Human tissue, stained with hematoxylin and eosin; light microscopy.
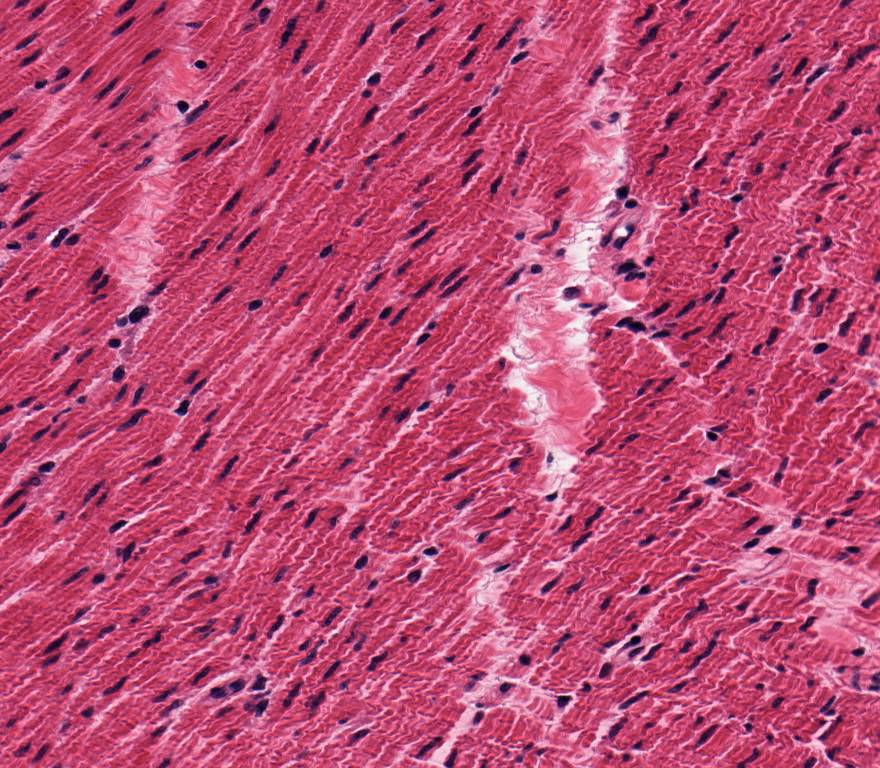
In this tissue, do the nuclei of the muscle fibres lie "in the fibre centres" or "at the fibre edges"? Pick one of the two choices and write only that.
In the fibre centres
